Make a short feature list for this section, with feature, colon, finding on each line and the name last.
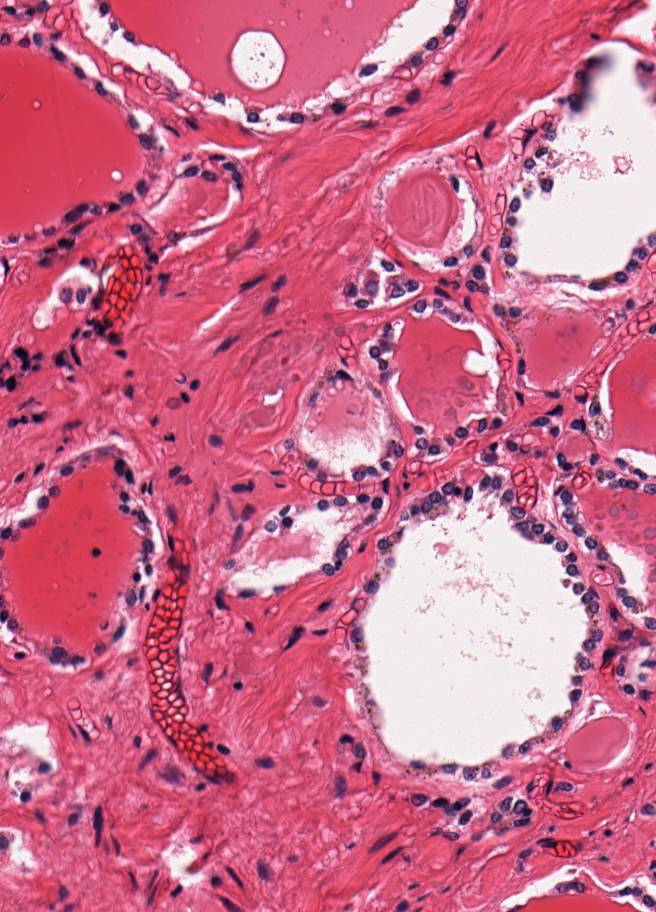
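Follicles: rounded, widely varying in size
Stroma: bands separating the follicles
Lining: single layer, low cuboidal to flattened cells, round dark nuclei
Granules: fine, brown, in lining cells on right side
Colloid: shrunk from lining in several follicles, leaving white clefts
Name: thyroid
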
